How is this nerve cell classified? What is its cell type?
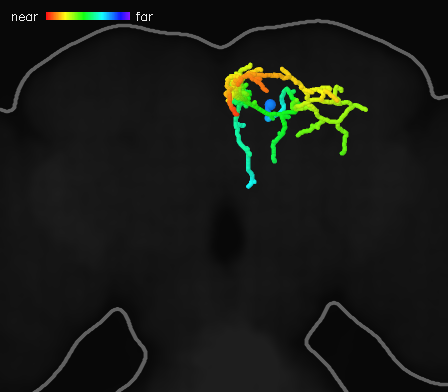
pC1_17b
